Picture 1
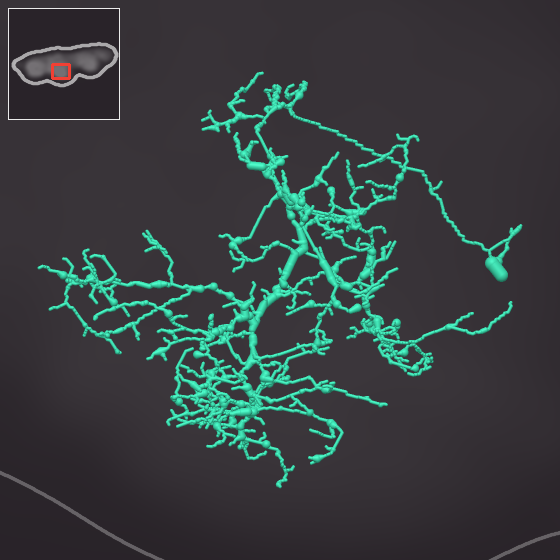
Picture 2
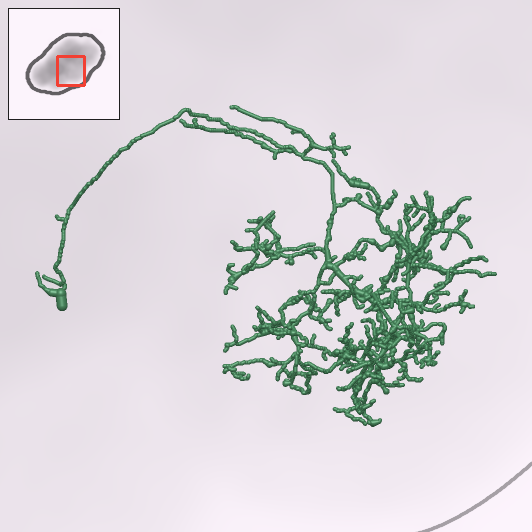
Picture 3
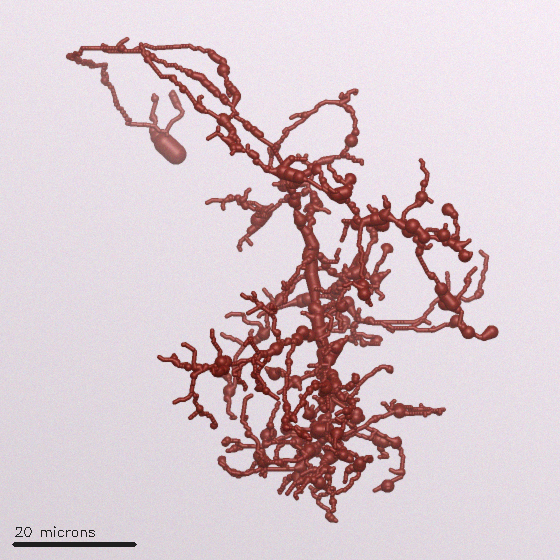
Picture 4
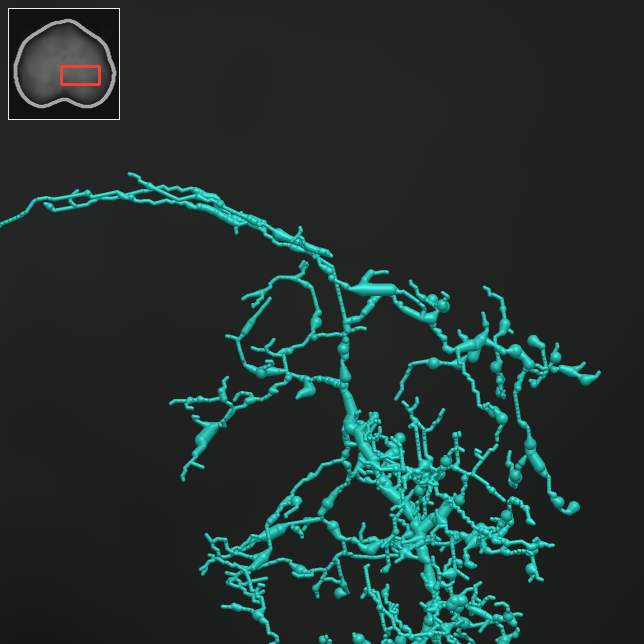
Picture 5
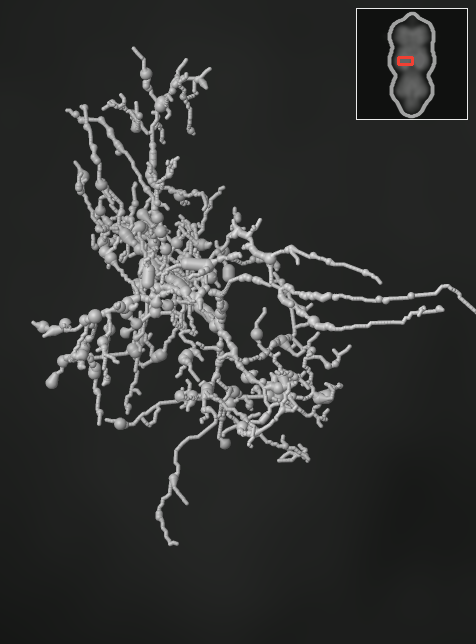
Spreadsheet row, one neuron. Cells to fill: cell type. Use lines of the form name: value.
cell type: IN12B034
